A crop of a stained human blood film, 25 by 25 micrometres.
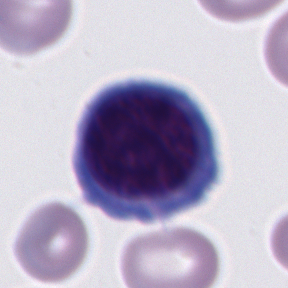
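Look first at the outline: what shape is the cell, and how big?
Nearly round, with a slightly ragged lower edge, and about 13 micrometres across, roughly 2 times as wide as the red cell that lies whole in the picture.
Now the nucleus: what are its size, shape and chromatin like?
It is round, about 10 micrometres across, with dark purple, coarsely clumped chromatin.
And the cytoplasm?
Clear blue, forming a narrow rim around the nucleus that is widest along the lower side.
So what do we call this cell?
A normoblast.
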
